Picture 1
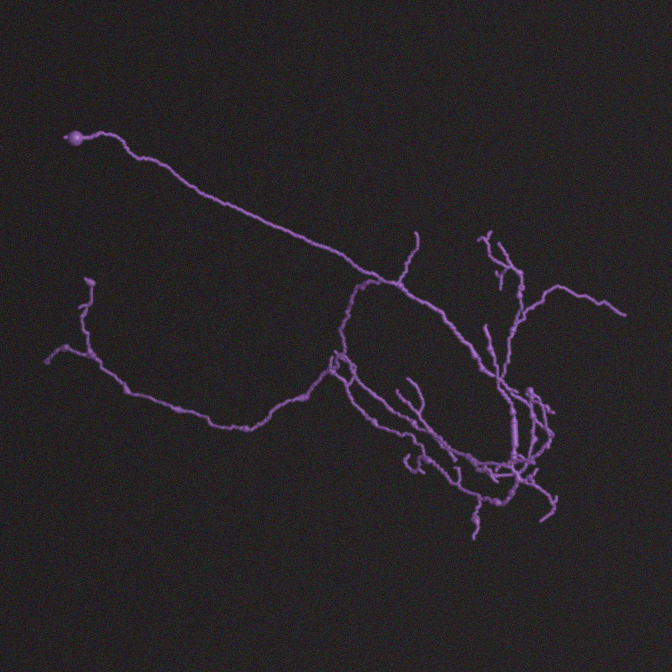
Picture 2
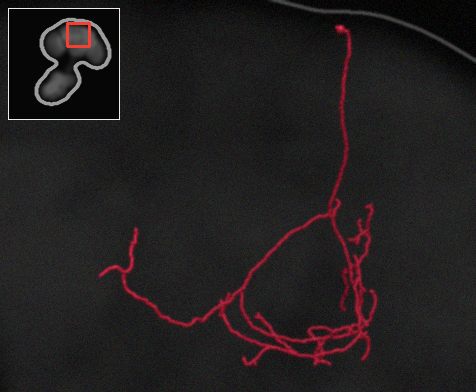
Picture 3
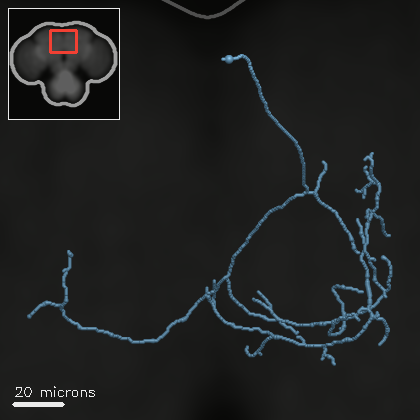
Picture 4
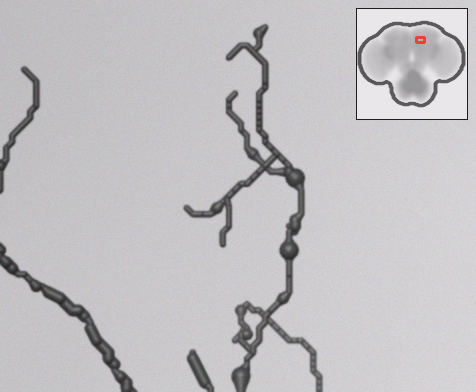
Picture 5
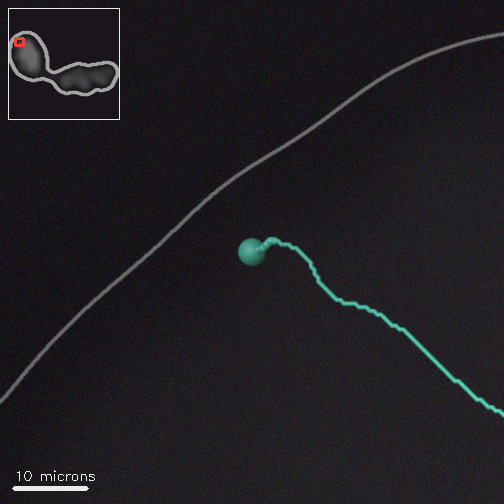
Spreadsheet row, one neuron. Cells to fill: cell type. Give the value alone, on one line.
CL049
